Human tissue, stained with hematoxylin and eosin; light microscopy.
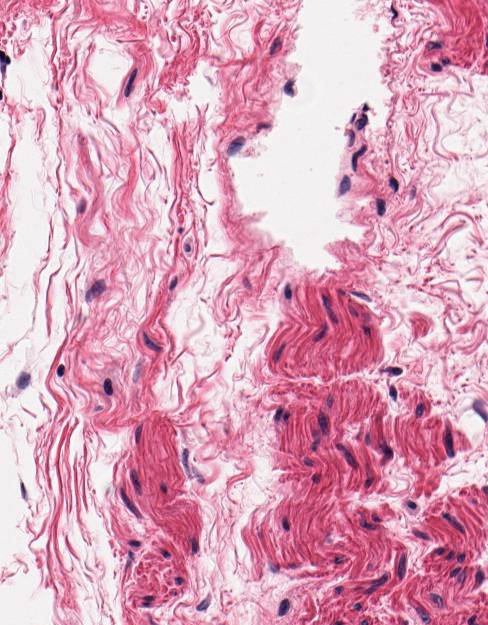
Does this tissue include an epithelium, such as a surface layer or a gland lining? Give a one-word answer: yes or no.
No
